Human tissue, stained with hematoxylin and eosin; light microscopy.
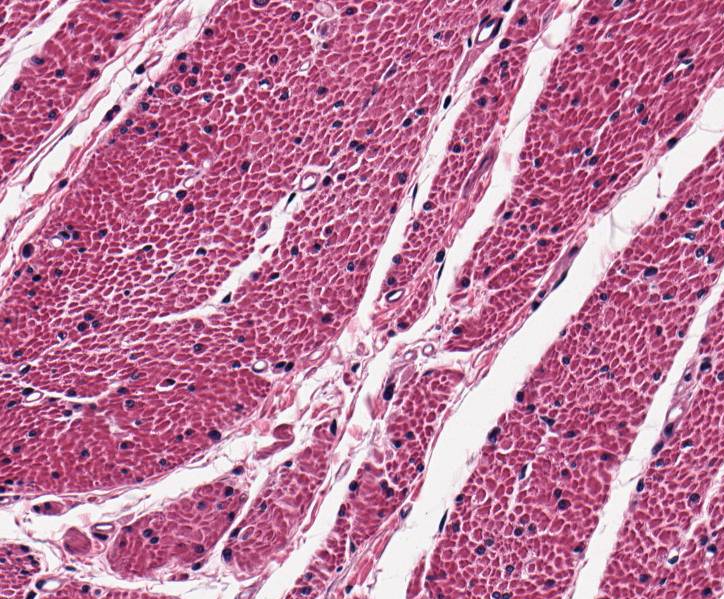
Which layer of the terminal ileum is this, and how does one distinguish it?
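Field: smooth muscle, fibres cut across. Bundles of small, closely packed polygonal pink profiles, split by pale septa running diagonally from lower left to upper right. Cytoplasm deep pink-red; nuclei small, round, dark blue, in a minority of profiles.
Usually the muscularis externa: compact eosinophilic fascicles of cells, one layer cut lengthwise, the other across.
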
